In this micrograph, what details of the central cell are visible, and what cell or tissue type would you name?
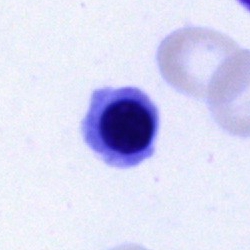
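First the outline: it is irregular, with several small rounded bulges around the edge. Next the nucleus: the chromatin is very dark and densely condensed, and no nucleoli are visible. Then the cytoplasm, which is blue. Last, the name: erythroblast.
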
